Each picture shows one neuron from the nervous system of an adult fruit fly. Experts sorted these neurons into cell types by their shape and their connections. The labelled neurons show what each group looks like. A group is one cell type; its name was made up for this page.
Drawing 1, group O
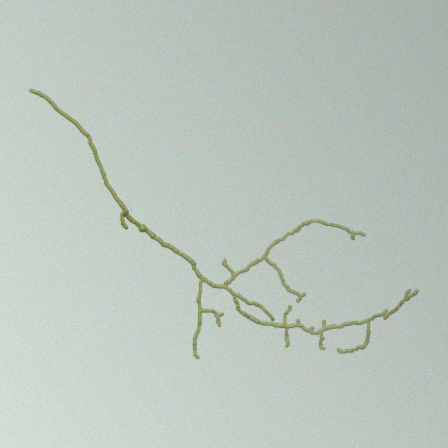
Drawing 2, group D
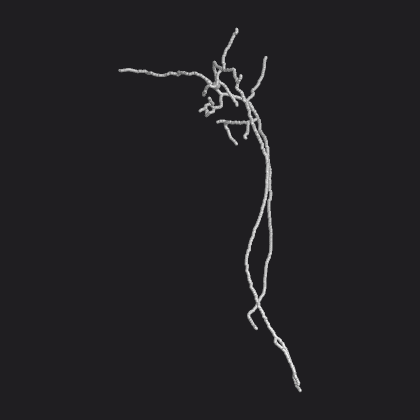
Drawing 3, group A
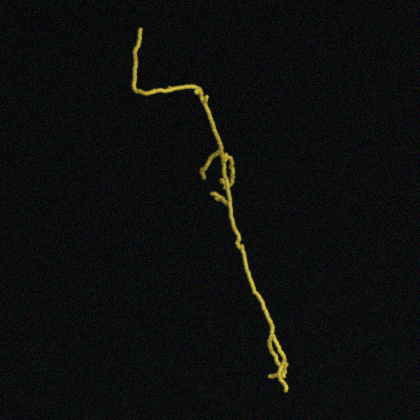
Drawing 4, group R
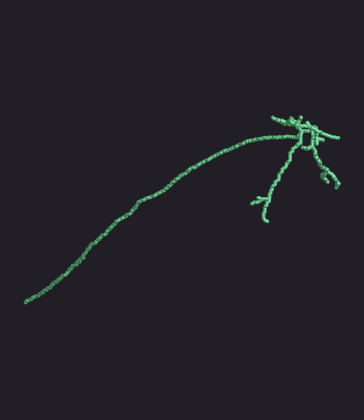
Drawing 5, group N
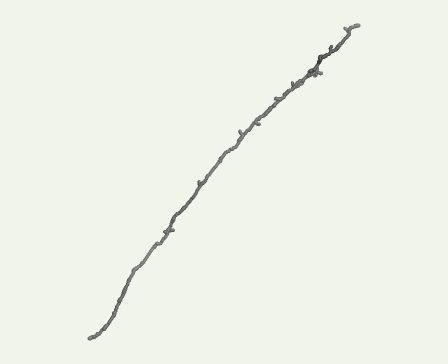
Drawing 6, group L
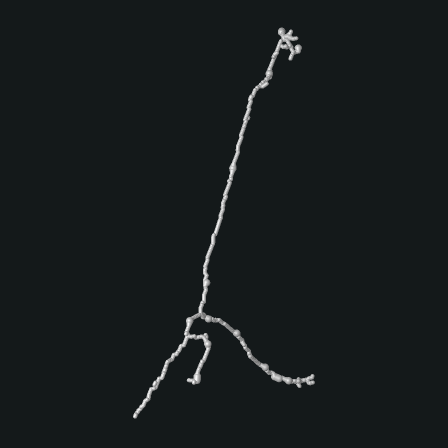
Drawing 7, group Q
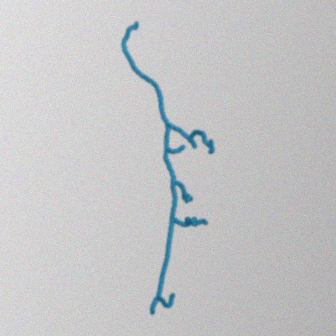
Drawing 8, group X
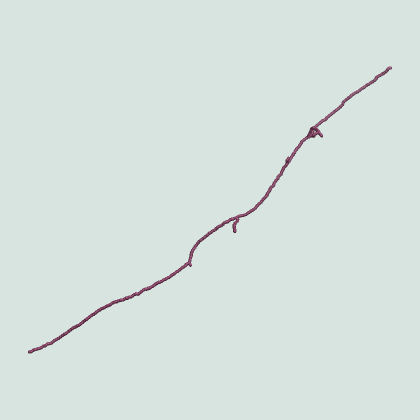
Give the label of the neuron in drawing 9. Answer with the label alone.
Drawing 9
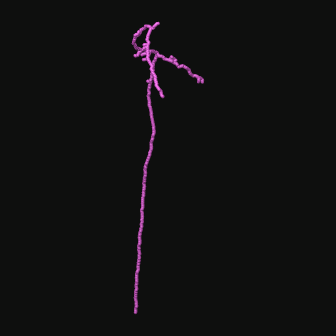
group R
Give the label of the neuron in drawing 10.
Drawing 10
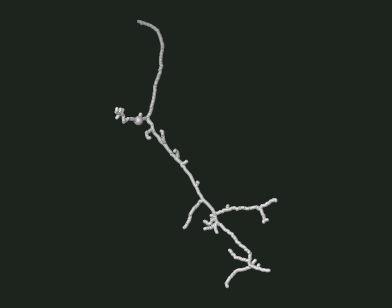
group O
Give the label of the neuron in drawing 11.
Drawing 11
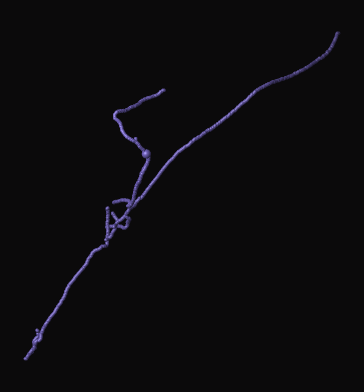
group A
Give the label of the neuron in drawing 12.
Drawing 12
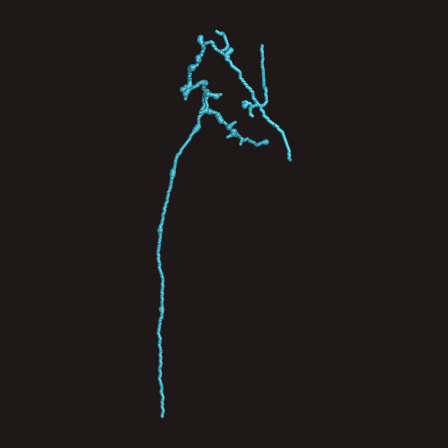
group R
